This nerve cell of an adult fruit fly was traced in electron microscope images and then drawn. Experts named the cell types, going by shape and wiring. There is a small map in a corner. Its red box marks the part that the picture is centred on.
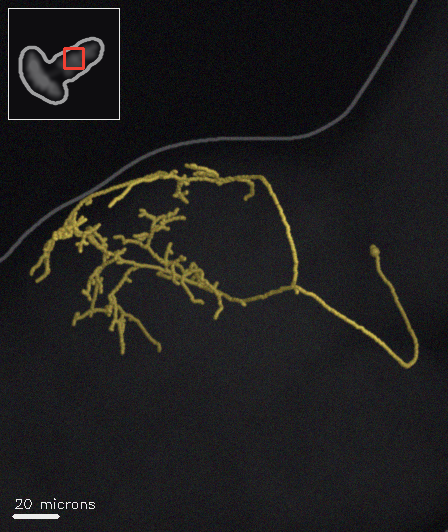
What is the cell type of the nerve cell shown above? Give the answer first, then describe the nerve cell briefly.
Its cell type is IN19B090. Its broad class is nerve-cord intrinsic neuron. The cell body is on the right of the picture. From left to right in the picture it spans about 180 microns. Dozens of branch ends can be seen.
